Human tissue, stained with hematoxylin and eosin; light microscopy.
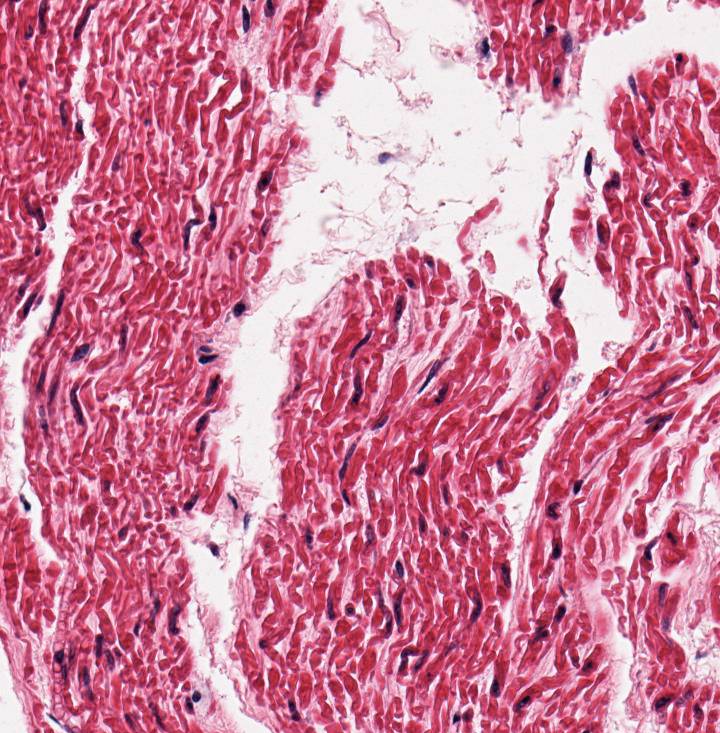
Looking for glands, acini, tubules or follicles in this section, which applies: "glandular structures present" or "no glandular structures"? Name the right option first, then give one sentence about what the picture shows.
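No glandular structures. No epithelium or glands are present anywhere in the field.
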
